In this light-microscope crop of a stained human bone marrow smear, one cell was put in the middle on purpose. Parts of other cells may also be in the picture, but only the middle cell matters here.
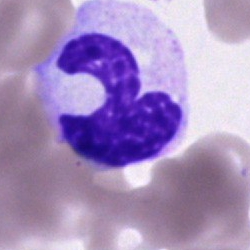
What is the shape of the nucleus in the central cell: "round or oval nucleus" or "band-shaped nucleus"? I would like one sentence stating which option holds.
The nucleus takes the form of a curved band with no separate lobes.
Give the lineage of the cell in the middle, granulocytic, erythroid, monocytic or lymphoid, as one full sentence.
The cell at the middle of the crop is designated as granulocytic in lineage.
